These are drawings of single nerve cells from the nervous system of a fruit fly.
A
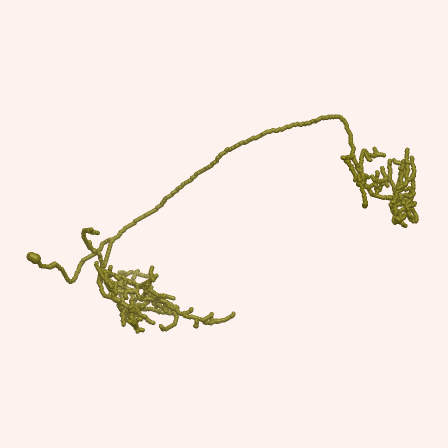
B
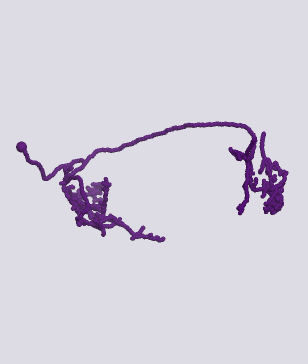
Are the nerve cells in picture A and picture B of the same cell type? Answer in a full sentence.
They are of the same cell type.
